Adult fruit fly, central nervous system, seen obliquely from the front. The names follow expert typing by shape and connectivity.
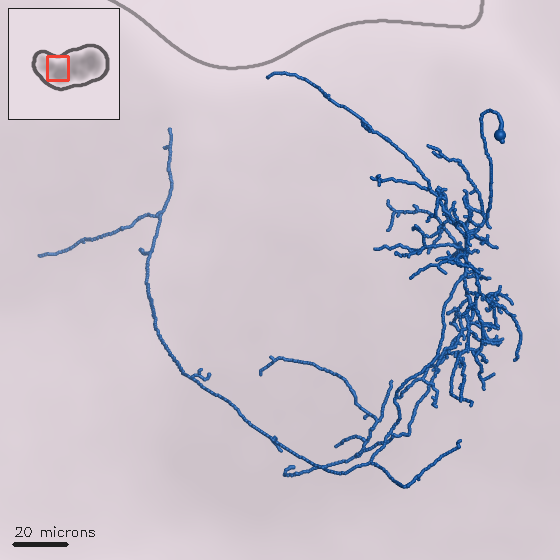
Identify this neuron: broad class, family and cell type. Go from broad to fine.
nerve-cord intrinsic neuron; hemilineage 17A; IN17A093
